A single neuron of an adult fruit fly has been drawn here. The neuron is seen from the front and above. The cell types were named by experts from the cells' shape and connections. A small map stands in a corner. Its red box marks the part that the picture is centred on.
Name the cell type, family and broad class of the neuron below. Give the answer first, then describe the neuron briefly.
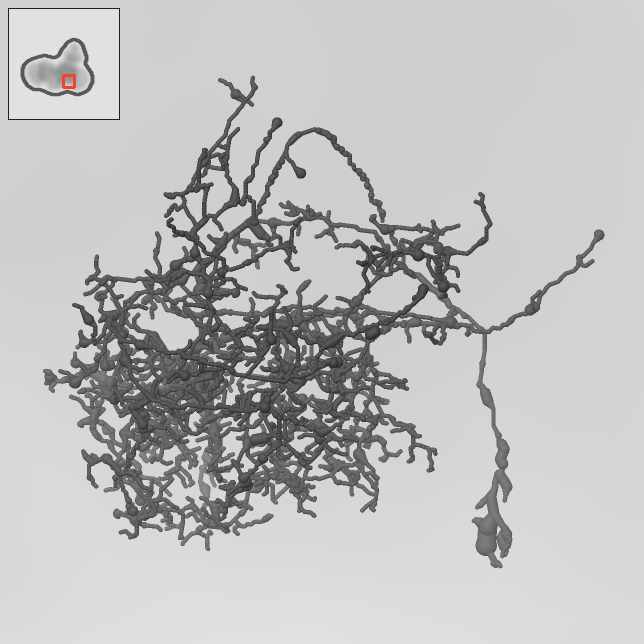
Its cell type is AVLP103. The family is hemilineage VLPl&p2_lateral. This is a central-brain intrinsic neuron. The cell body can be seen at the lower right of the picture. More than a hundred branch ends can be seen.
